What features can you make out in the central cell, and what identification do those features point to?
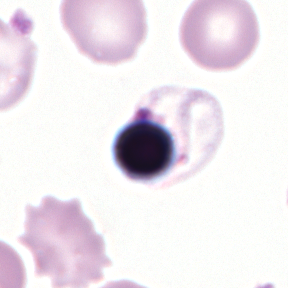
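Cytoplasm very pale, nearly colourless with a faint pink tint; covers a larger area than the nucleus. Nucleus off-centre, toward the lower left. Small purple speck at the upper-left margin of the nucleus. Normoblast.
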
